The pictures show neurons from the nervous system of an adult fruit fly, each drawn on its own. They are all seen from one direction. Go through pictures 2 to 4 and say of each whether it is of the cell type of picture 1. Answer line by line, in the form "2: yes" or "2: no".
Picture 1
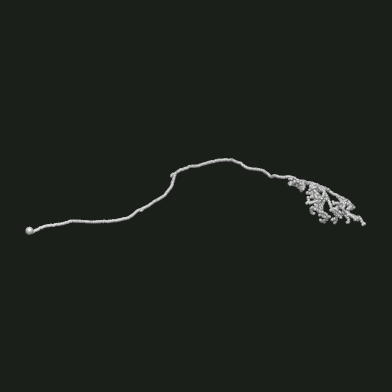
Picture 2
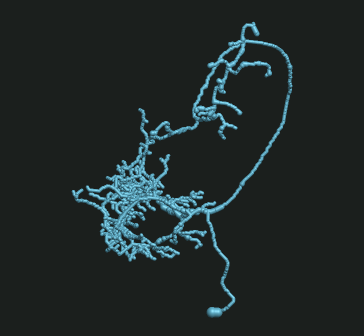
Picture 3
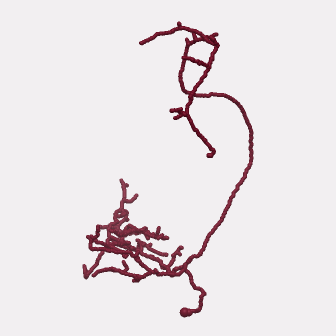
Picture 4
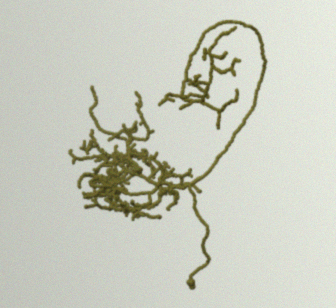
2: no
3: no
4: no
